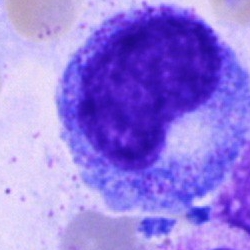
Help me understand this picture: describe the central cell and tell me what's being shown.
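A notch on the lower right side of the nucleus gives it a kidney shape. The nucleus sits toward the upper left of the cell, so a wider band of cytoplasm lies at the lower right. That cytoplasm is pale greyish blue, with fine pink-purple granules scattered through it. This cell is a promyelocyte.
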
